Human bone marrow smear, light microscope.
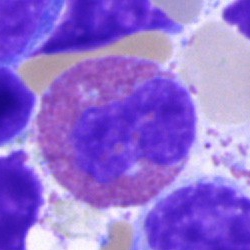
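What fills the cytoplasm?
Many pink-orange granules, tightly packed, with some pink ones lying over the nucleus.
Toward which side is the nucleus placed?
Toward the right side of the cell.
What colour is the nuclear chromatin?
Deep purple.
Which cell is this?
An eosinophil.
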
